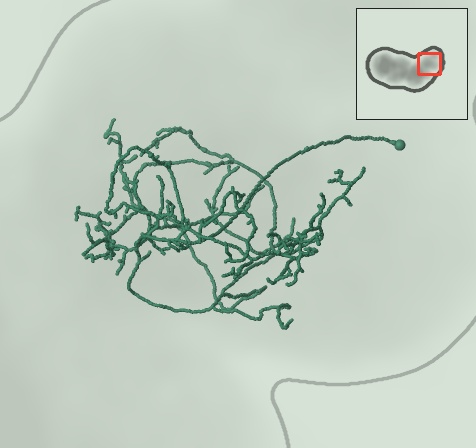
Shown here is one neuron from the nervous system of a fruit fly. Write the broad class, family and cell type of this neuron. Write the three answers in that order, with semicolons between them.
nerve-cord intrinsic neuron; hemilineage 12B; IN12B051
